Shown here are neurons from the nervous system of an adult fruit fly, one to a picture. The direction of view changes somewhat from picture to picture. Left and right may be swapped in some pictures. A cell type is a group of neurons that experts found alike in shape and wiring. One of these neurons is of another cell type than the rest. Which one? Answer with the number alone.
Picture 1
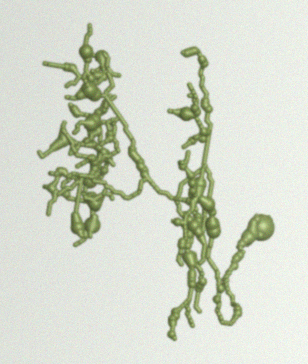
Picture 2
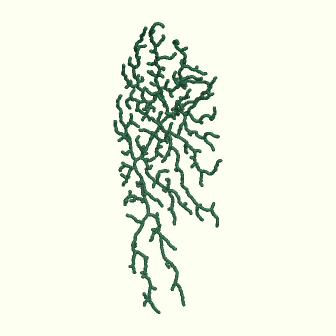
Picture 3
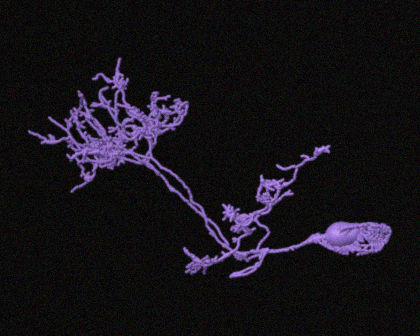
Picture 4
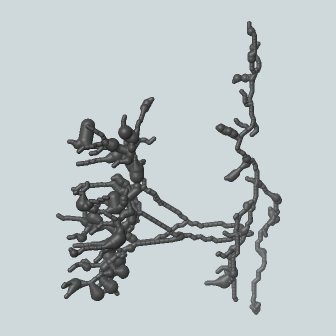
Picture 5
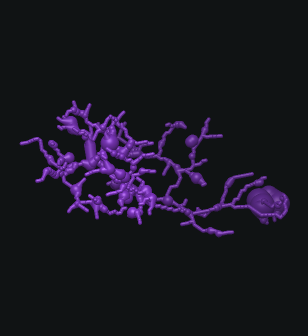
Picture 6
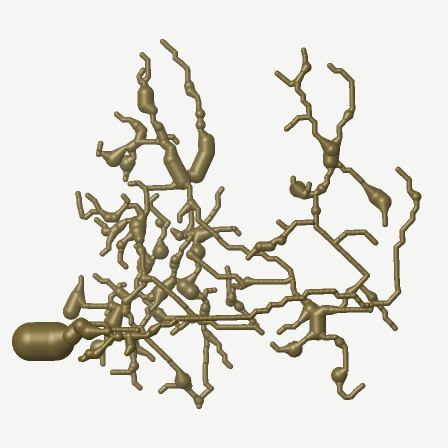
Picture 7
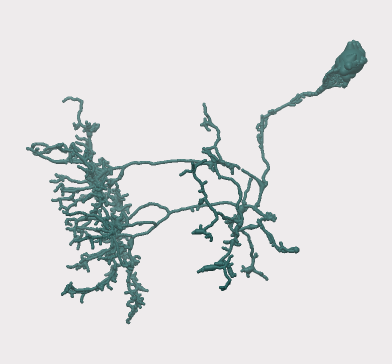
2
